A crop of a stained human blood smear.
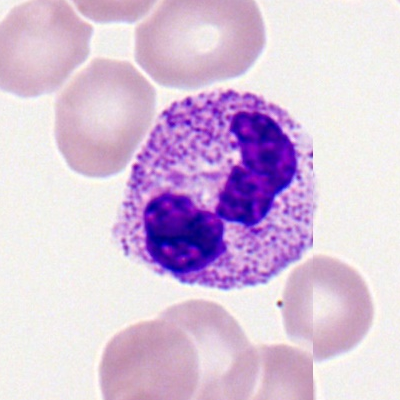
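Segmented neutrophil, the cell in the middle. Its nucleus consists of two lobes, one at the lower left and the other at the upper right. Numerous coarse granules, pinkish purple in colour, fill the cytoplasm.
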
